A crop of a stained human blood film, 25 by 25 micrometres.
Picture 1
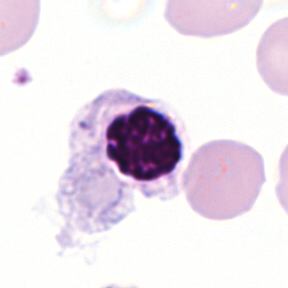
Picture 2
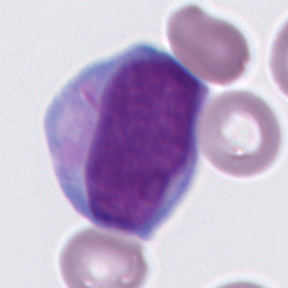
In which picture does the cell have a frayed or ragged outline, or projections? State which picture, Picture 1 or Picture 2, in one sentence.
There is a cell with a ragged or frayed outline, or projections, blebs or tags, in Picture 1.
